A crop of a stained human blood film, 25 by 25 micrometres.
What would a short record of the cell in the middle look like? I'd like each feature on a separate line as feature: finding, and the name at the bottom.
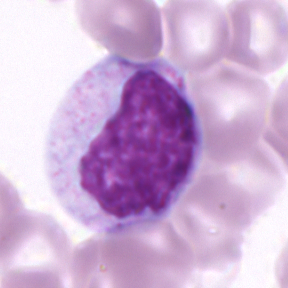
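Granules: fine, pinkish-red, scattered through the cytoplasm
Nucleus: indented, notch facing upper left
Nucleoli: none distinct
Vacuoles: no clear ones
Cell: myelocyte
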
